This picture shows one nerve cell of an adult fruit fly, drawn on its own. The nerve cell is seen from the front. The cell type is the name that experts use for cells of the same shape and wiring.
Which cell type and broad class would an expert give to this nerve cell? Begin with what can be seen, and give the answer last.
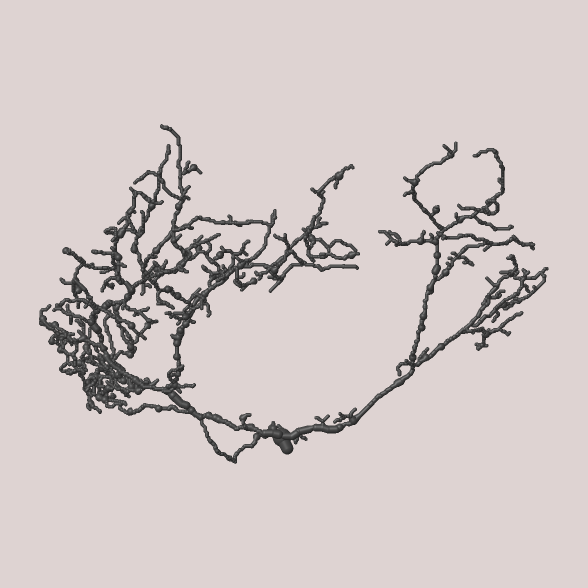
More than a hundred branch ends can be seen. As drawn here it is wider than it is tall. Its cell type is GNG204. This is a central-brain intrinsic neuron.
